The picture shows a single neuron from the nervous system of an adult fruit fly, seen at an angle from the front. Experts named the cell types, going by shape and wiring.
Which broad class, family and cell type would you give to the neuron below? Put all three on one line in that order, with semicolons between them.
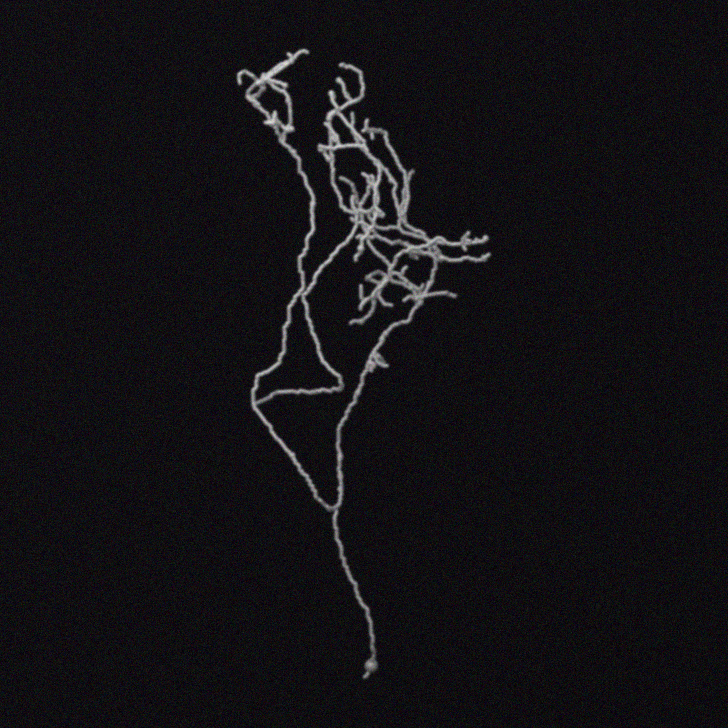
central-brain intrinsic neuron; hemilineage VLPl&p2_lateral; CB2522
